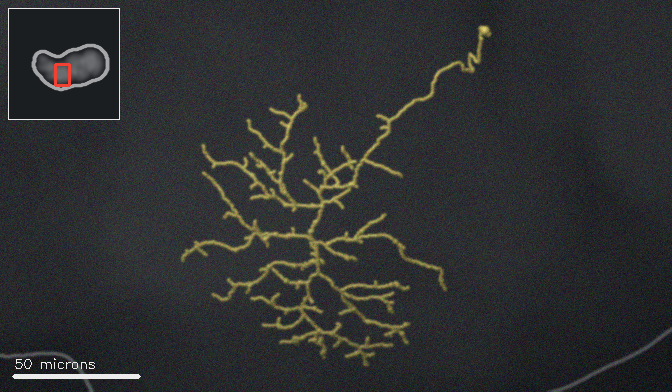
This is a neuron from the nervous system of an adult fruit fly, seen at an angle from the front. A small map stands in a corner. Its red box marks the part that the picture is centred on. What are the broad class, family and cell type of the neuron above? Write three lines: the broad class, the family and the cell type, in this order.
optic-lobe intrinsic neuron
Cm
Cm12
